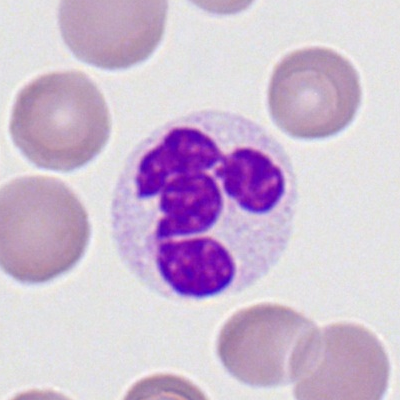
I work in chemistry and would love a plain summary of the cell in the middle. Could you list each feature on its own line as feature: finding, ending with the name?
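Outline: round and smooth
Nucleus: divided into several separate lobes
Nucleoli: none visible
Cytoplasm: fine, faint lilac granules
Identity: segmented neutrophil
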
